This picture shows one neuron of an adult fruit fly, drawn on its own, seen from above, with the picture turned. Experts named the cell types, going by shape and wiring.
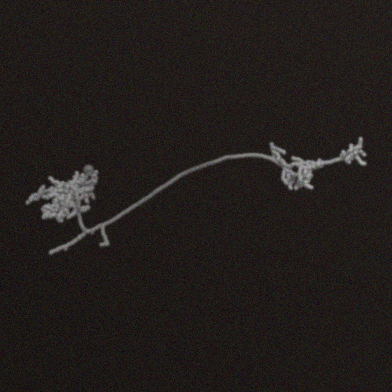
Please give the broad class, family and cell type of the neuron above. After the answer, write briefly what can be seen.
Its broad class is ascending neuron. Its family is hemilineage 07B. The cell type is AN07B037_b. As drawn here it is more than twice as wide as it is tall.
